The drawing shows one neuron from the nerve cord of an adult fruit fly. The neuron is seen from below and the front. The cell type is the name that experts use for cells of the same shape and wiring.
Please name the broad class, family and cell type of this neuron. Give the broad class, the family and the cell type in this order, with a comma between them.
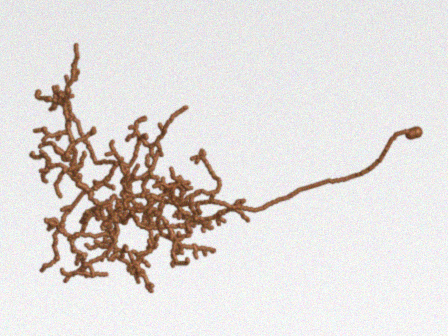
nerve-cord intrinsic neuron, hemilineage 13B, IN13B056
